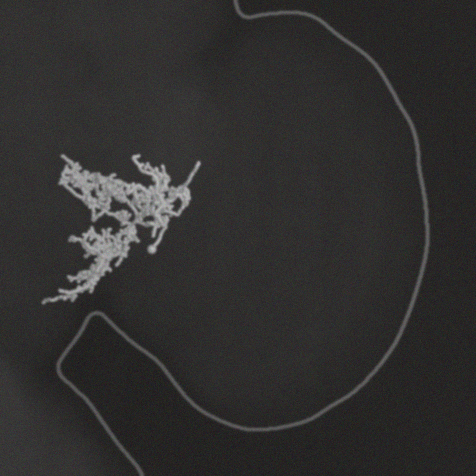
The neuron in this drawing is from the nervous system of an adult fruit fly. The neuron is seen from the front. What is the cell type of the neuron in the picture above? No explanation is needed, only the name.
CB3400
